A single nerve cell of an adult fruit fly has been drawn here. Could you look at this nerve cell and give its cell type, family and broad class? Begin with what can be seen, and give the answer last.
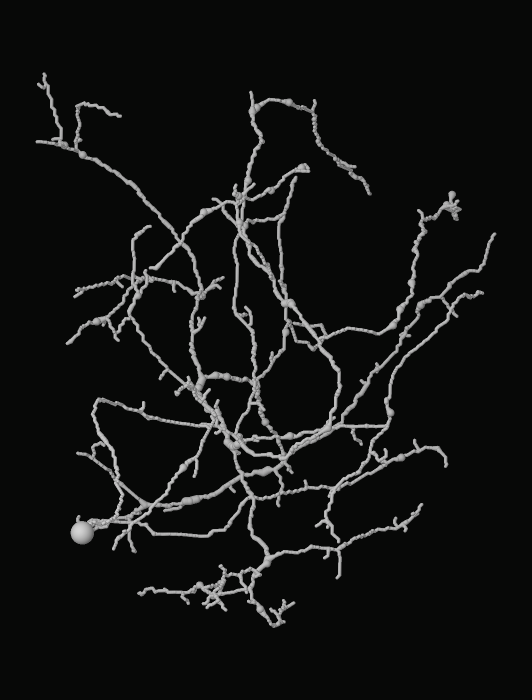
The cell body can be seen at the lower left of the picture. The picture shows dozens of branch ends. Its cell type is IN20A.22A022. Its family is hemilineage 20A.22A. This is a nerve-cord intrinsic neuron.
